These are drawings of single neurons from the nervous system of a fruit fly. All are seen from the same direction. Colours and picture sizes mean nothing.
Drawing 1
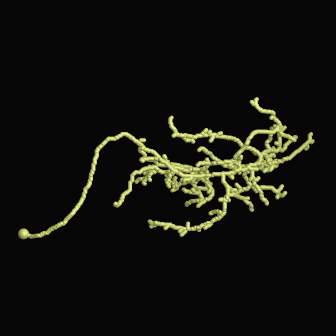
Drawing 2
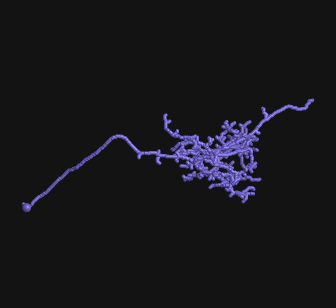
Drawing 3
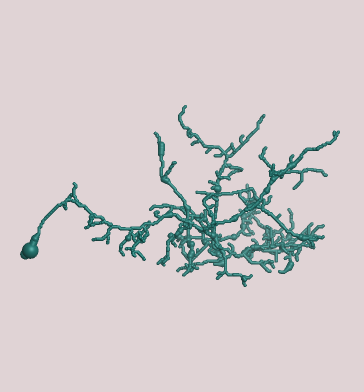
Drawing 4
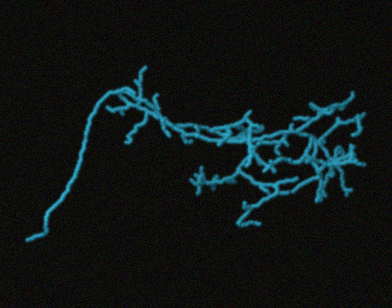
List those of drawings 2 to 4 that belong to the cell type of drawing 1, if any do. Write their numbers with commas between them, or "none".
4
